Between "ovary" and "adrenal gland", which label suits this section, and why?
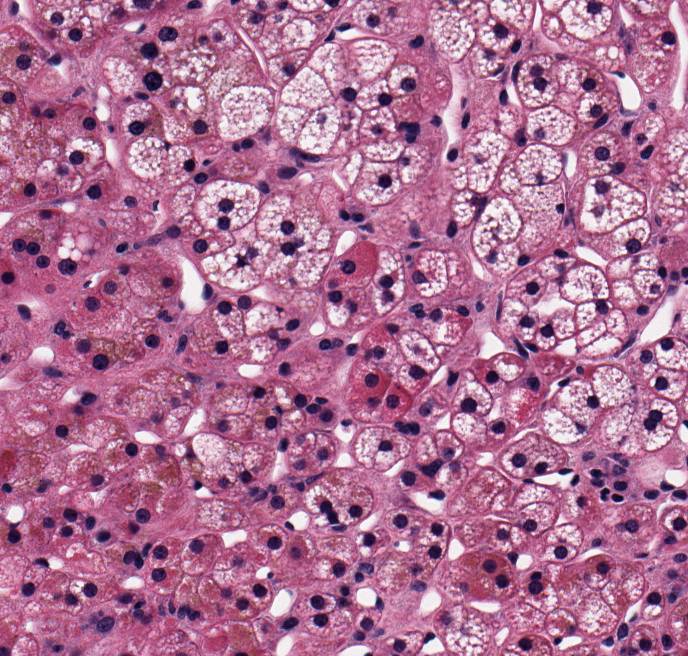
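Look here: this is adrenal gland, not ovary. Its cells are polygonal, in small nests and short cords outlined by thin partitions.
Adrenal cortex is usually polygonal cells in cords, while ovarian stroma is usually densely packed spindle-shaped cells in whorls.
Pale cells with foamy cytoplasm of many small clear vacuoles dominate the upper and right parts; denser pink cells cluster lower left, many holding granular golden-brown pigment.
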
